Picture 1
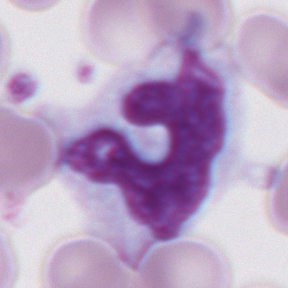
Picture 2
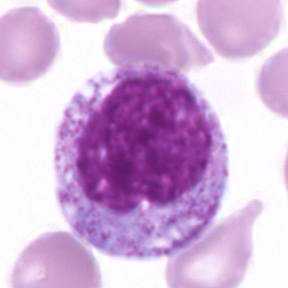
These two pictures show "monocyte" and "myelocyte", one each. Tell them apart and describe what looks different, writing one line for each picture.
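Picture 1: monocyte. No distinct granules can be seen in the cytoplasm.
Picture 2: myelocyte. Fine reddish-purple granules are scattered throughout the cytoplasm.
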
